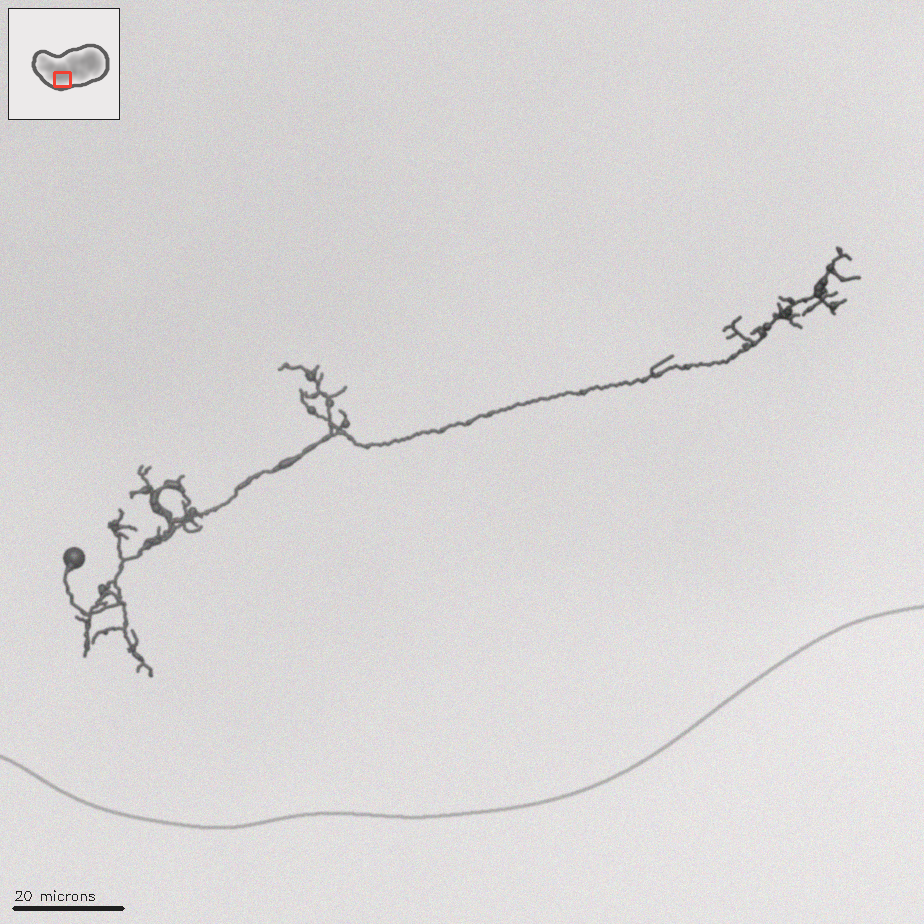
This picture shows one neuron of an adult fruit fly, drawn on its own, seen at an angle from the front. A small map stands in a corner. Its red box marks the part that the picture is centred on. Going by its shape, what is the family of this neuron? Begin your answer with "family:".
family: TmY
